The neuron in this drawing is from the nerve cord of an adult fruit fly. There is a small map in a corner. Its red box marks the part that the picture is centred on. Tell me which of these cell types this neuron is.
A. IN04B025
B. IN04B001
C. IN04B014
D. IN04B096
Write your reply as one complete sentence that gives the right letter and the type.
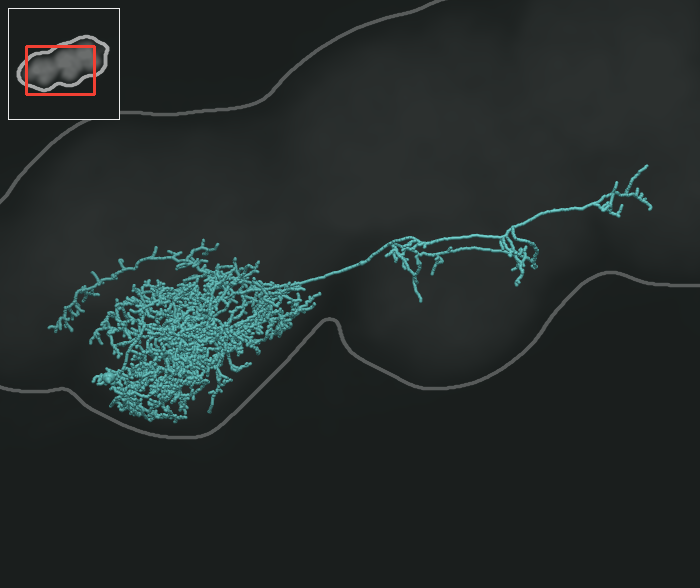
Under cell type, the neuron is listed as IN04B001, option B.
